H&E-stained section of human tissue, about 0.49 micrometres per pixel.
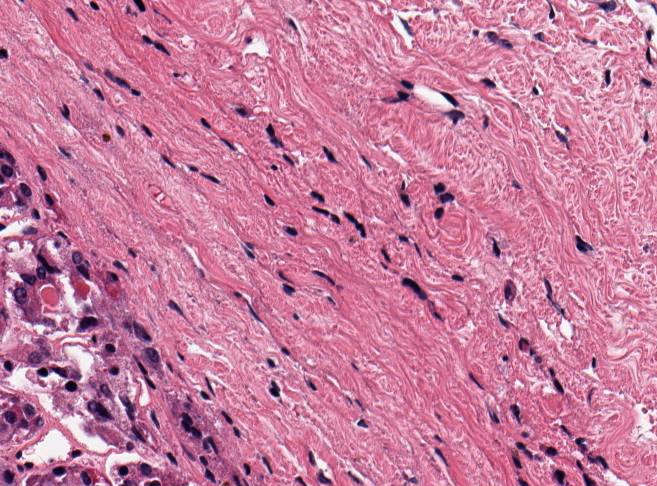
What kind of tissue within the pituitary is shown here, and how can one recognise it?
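Dense connective tissue occupies most of the field as a collagenous stroma of pink, wavy fibres. Its nuclei are dark, elongated and spindle-shaped and lie parallel to the fibres.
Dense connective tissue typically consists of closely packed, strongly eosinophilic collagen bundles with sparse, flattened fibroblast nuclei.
A small cellular area is confined to the lower left corner, where irregular clear spaces lie between polygonal cells.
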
